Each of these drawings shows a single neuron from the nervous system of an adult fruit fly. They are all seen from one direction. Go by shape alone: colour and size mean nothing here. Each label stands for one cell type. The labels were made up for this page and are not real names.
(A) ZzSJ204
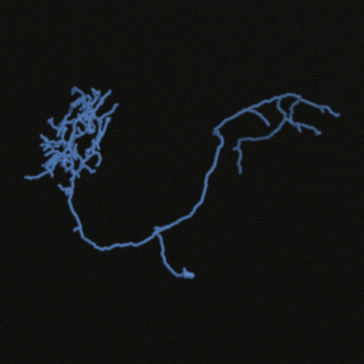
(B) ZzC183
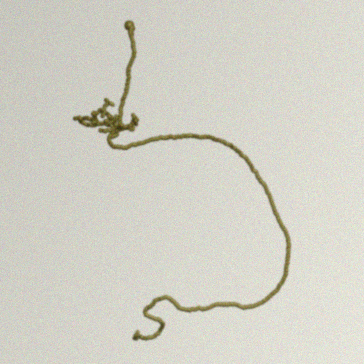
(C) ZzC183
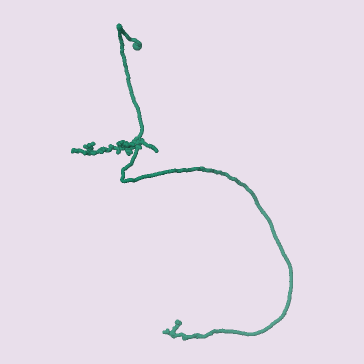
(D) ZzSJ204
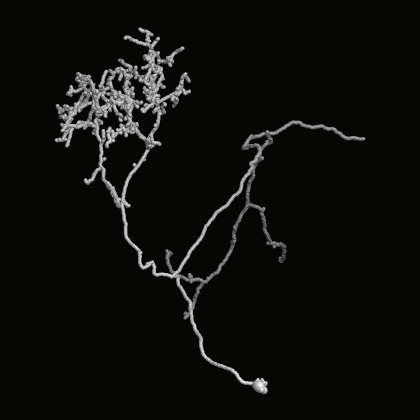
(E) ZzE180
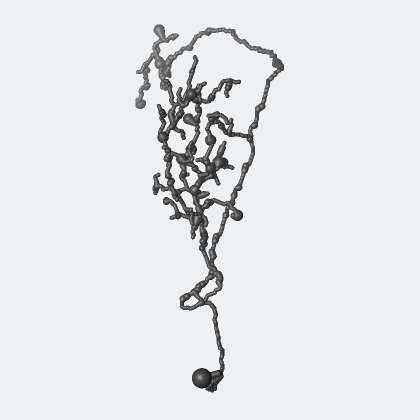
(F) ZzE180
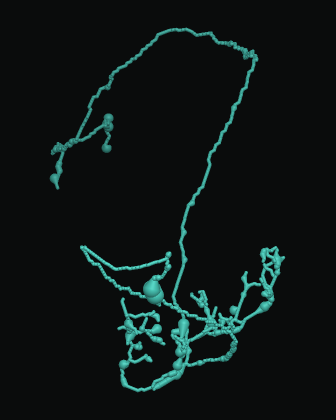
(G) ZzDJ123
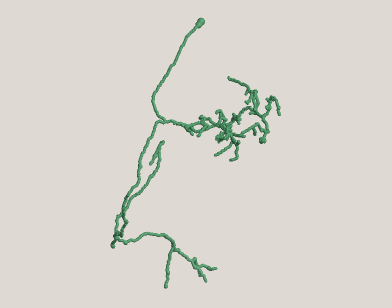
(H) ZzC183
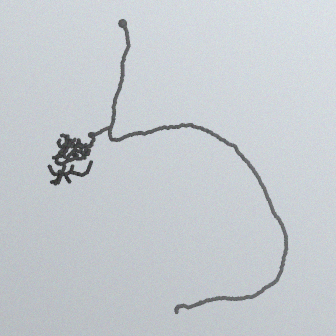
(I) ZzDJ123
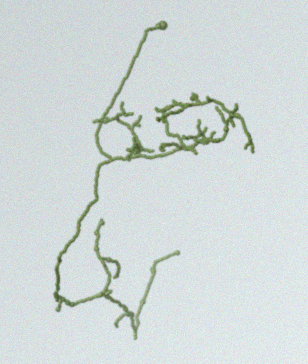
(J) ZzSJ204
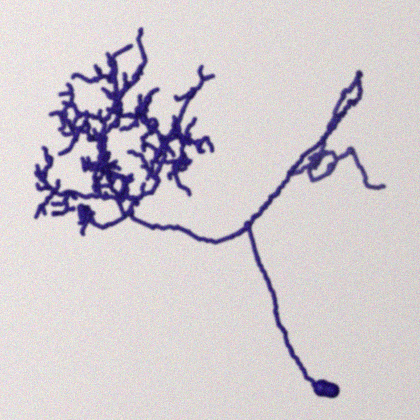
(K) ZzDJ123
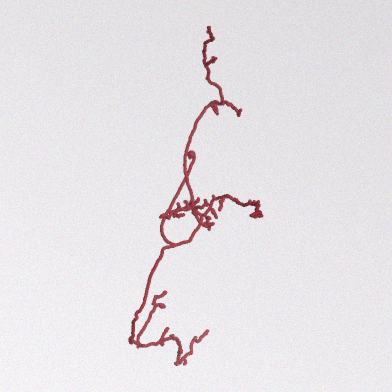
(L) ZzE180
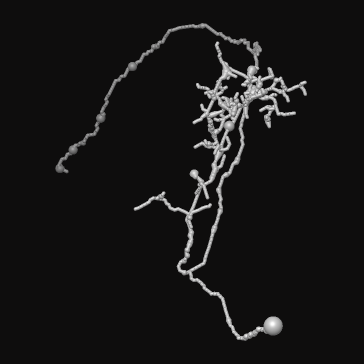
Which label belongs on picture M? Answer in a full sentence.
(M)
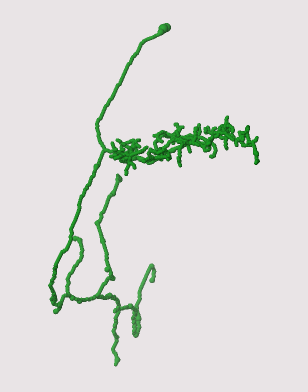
It belongs to ZzDJ123.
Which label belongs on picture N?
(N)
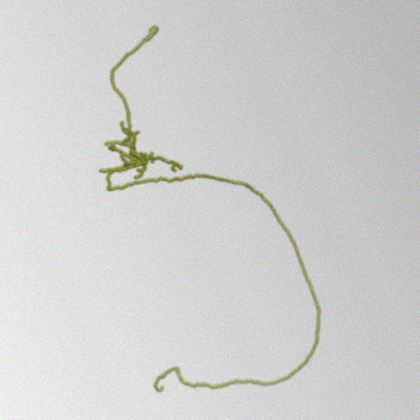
It belongs to ZzC183.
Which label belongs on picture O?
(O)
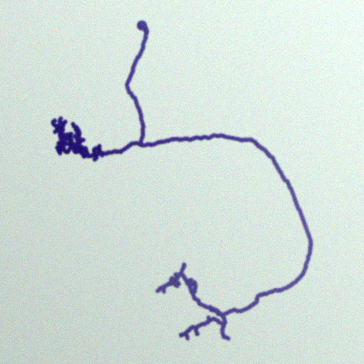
It belongs to ZzC183.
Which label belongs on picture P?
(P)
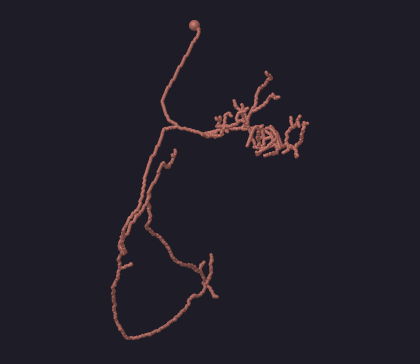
It belongs to ZzDJ123.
